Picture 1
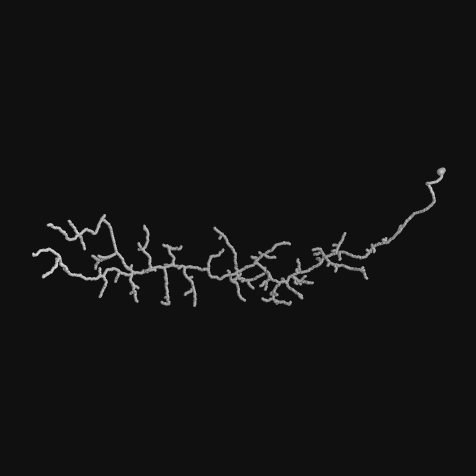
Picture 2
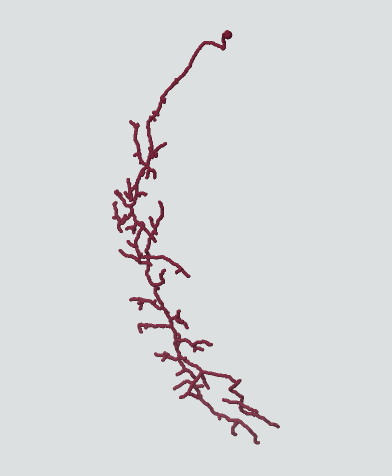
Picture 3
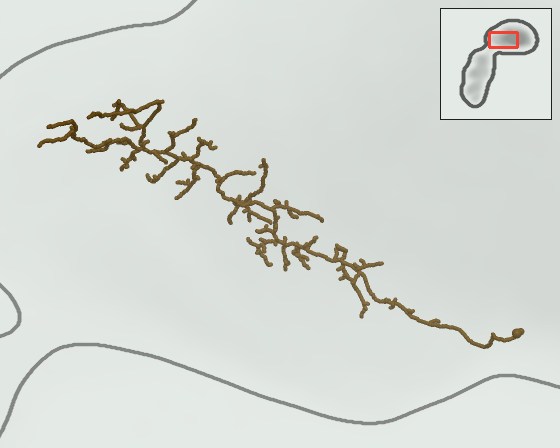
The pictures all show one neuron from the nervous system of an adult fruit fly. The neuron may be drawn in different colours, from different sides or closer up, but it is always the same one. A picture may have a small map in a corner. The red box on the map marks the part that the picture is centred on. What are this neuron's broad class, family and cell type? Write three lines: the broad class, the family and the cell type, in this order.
optic-lobe intrinsic neuron
Cm
Cm10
